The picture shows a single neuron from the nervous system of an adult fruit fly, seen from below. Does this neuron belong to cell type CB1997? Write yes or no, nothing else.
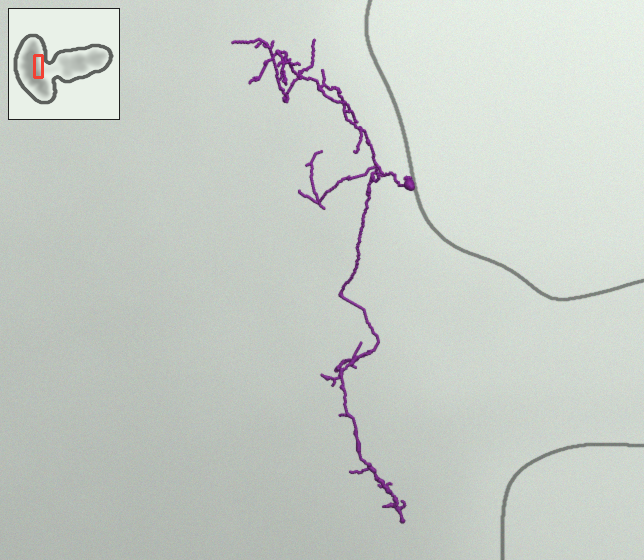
yes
